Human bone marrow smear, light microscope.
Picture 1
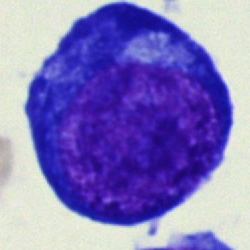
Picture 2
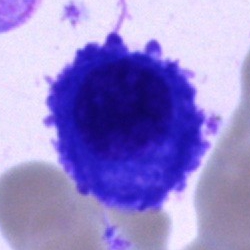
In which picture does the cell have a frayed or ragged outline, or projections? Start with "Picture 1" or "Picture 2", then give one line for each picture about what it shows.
Picture 2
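What picture 1 shows: The cell outline is roughly round with a smooth edge.
What picture 2 shows: Many small rounded blebs stand out all around the cell edge.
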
